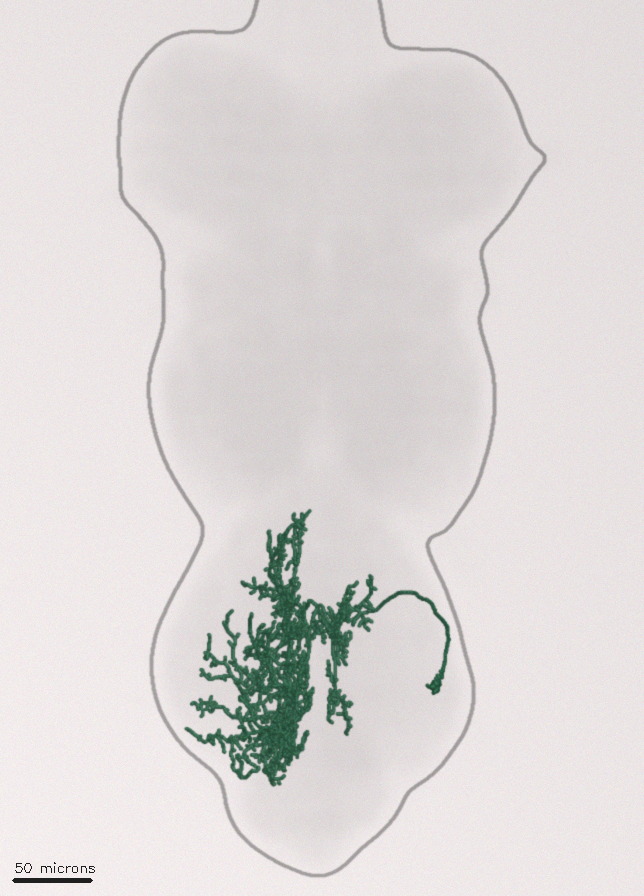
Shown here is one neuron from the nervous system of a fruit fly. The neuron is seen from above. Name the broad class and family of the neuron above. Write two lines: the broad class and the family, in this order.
nerve-cord intrinsic neuron
hemilineage 09B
